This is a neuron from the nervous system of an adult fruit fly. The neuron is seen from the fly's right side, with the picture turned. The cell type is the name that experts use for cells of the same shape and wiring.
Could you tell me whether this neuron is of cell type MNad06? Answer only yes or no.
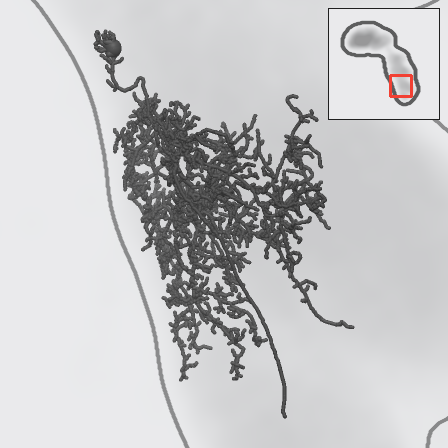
no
